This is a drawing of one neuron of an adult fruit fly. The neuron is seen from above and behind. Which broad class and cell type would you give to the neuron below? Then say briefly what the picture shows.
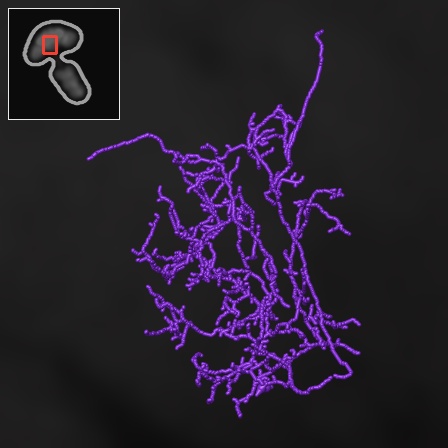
This is a central-brain intrinsic neuron. Its cell type is GNG280. It lies in the brain. The picture shows dozens of branch ends.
